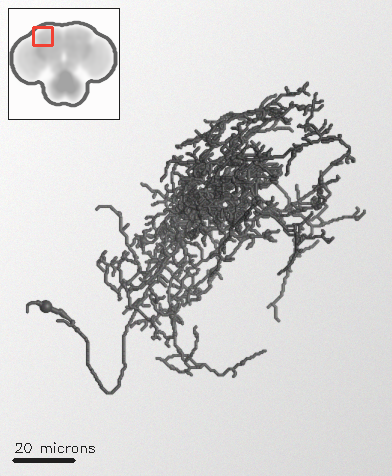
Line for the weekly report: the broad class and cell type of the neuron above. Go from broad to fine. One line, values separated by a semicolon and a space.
central-brain intrinsic neuron; SLP132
